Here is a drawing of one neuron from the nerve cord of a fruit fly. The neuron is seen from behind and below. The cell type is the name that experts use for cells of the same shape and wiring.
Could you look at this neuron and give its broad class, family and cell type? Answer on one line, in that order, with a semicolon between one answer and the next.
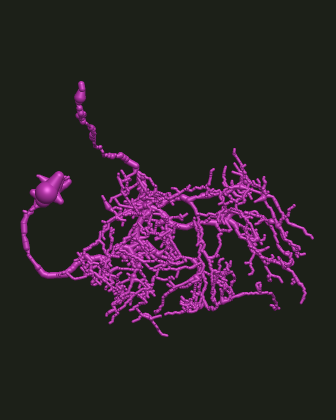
nerve-cord intrinsic neuron; hemilineage 06A; IN06A117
